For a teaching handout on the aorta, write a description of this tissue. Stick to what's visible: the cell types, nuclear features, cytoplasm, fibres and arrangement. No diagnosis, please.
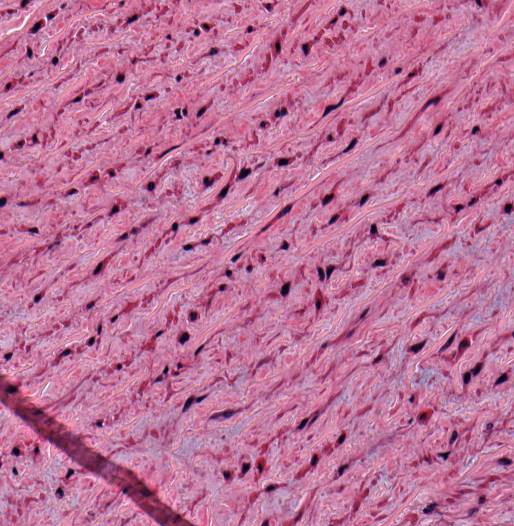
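You can see the pink collagen bundles running diagonally, climbing from lower left to upper right, and they're wavy rather than straight. The nuclei are small and dark, somewhere between spindle-shaped and oval. They sit singly, scattered fairly evenly across the field.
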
